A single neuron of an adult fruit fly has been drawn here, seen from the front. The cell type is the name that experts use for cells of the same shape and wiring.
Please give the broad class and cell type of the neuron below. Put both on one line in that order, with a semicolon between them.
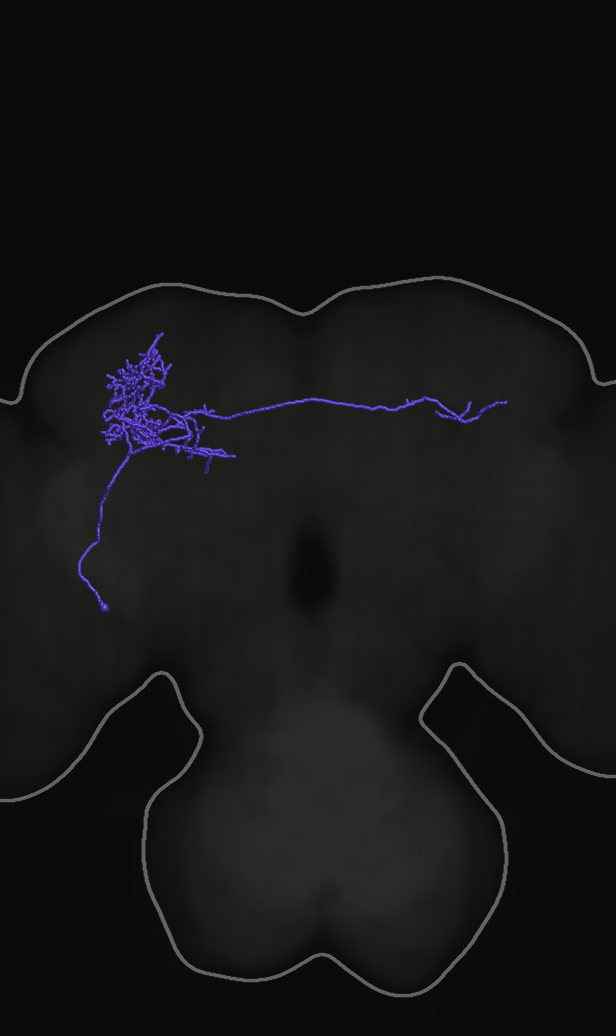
central-brain intrinsic neuron; CL057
